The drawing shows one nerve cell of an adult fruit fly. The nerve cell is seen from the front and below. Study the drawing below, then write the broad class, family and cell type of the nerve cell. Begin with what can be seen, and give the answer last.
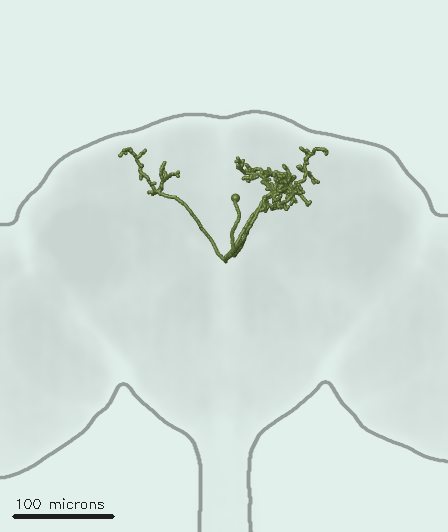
It lies in the brain. By the scale bar it is about 200 microns wide in this view. Its broad class is central-brain intrinsic neuron. Its family is hemilineage DM1_antero_dorsal. It is of cell type CRE093.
